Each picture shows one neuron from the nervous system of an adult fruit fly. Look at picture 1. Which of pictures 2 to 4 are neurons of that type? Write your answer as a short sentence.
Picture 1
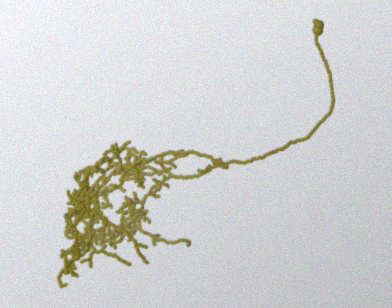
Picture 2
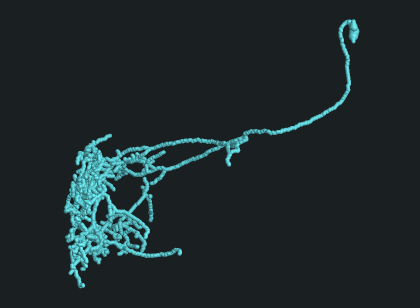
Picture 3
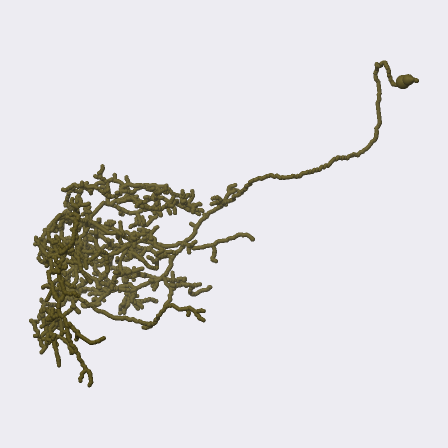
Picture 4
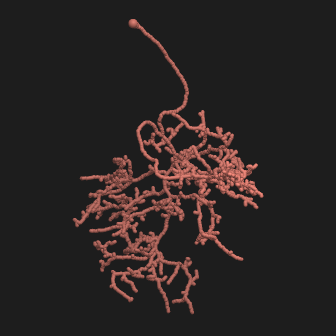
Picture 2 and picture 3 are of the same cell type.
